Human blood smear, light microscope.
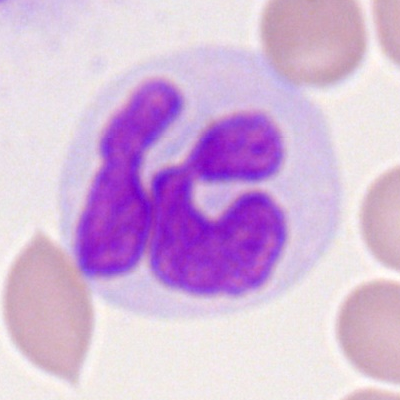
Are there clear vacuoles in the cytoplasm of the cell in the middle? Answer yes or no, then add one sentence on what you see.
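No. No vacuoles are seen in the cytoplasm.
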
